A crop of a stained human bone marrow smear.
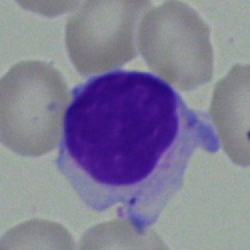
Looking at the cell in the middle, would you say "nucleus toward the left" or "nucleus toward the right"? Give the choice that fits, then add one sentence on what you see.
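Nucleus toward the left. The nucleus sits toward the upper left, with most of the cytoplasm below and to the right.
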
